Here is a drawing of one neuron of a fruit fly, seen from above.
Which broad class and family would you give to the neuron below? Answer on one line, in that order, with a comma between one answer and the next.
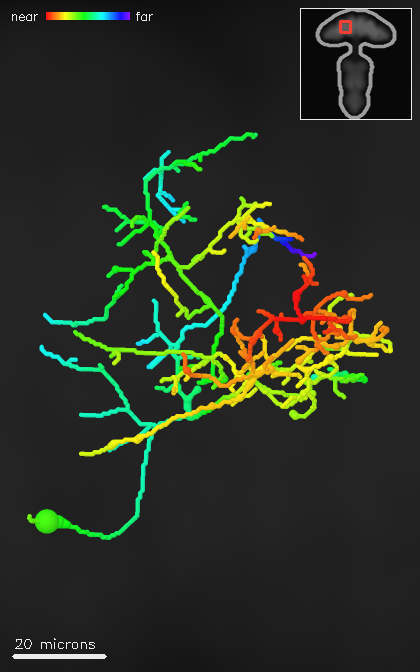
central-brain intrinsic neuron, hemilineage SLPpl1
